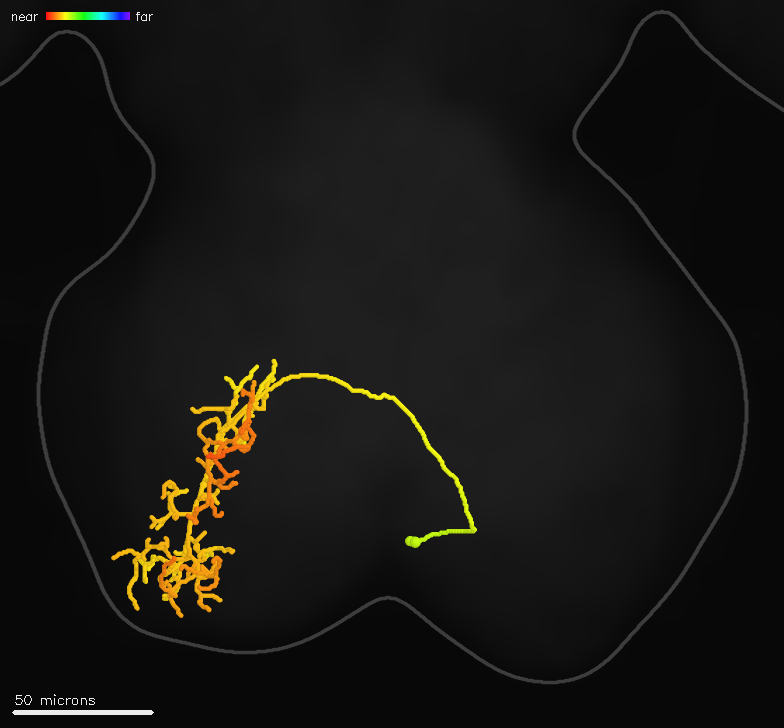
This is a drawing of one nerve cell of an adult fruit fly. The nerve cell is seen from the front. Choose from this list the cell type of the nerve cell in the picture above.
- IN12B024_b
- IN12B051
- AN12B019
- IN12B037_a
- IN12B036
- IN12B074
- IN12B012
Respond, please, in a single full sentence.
The nerve cell is of cell type IN12B074.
